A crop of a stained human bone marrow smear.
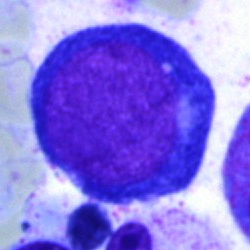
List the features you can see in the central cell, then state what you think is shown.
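Start with the outline: roughly round, though a few sides are slightly flattened. Notice that the surface stays smooth, with no blebs or projections. Now look just to the right of the nucleus, where a pale clear zone sits in the cytoplasm. You won't find any granules in that cytoplasm. This cell is a proerythroblast.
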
